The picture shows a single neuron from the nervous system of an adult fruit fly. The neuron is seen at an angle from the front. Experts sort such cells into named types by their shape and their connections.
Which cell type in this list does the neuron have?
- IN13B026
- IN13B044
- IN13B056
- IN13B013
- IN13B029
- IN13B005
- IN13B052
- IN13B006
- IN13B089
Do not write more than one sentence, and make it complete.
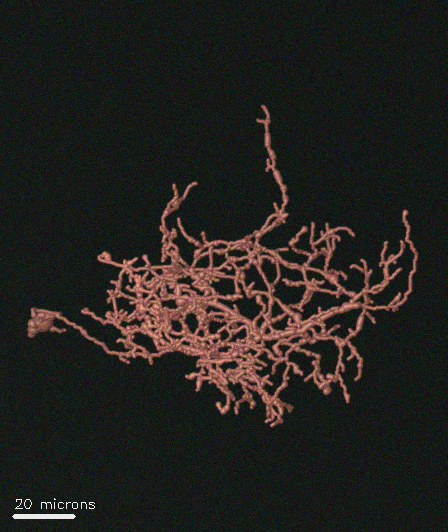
The cell type of the neuron here is IN13B013.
